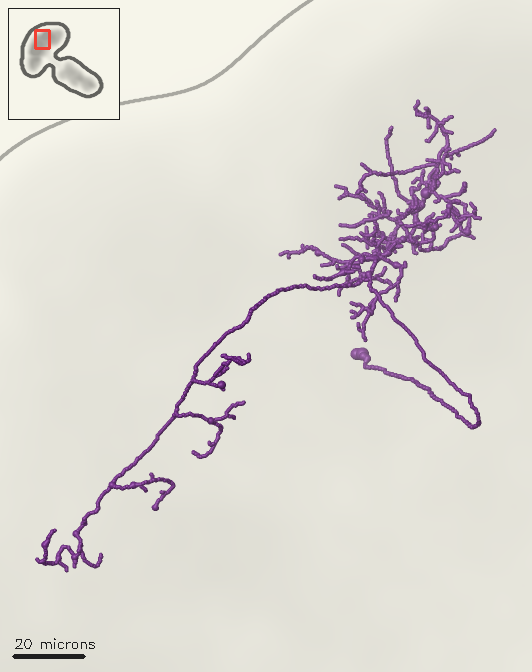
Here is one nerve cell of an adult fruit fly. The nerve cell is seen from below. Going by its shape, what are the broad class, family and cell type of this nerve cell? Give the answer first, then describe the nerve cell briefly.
Its broad class is central-brain intrinsic neuron. Its family is hemilineage SIPp1. Its cell type is FB8F_b. It lies in the brain. From top to bottom in the picture it spans about 140 microns. The picture shows dozens of branch ends.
